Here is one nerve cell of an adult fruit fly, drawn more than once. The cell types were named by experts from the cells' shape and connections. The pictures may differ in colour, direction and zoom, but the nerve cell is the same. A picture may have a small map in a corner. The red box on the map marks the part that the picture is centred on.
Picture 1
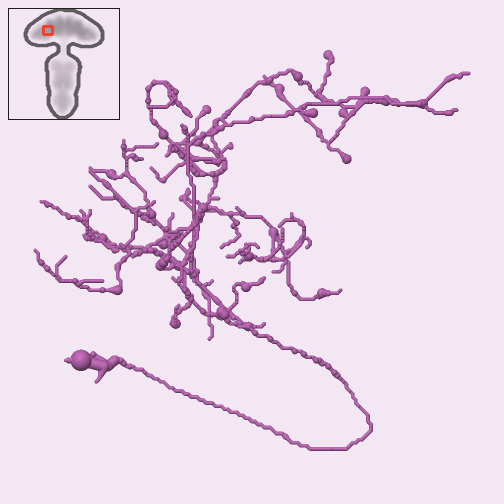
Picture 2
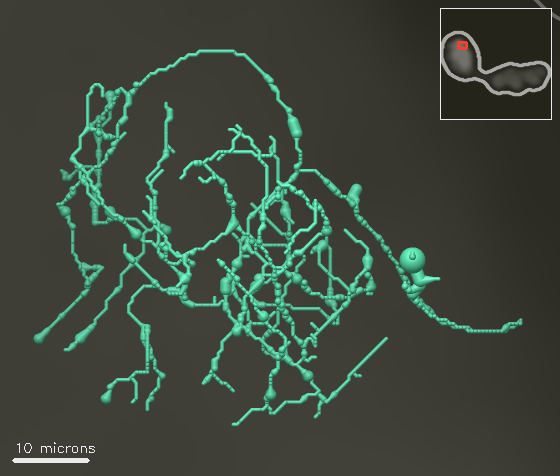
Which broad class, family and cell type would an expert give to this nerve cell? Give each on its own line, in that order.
central-brain intrinsic neuron
hemilineage LHp1
LHPV4k1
